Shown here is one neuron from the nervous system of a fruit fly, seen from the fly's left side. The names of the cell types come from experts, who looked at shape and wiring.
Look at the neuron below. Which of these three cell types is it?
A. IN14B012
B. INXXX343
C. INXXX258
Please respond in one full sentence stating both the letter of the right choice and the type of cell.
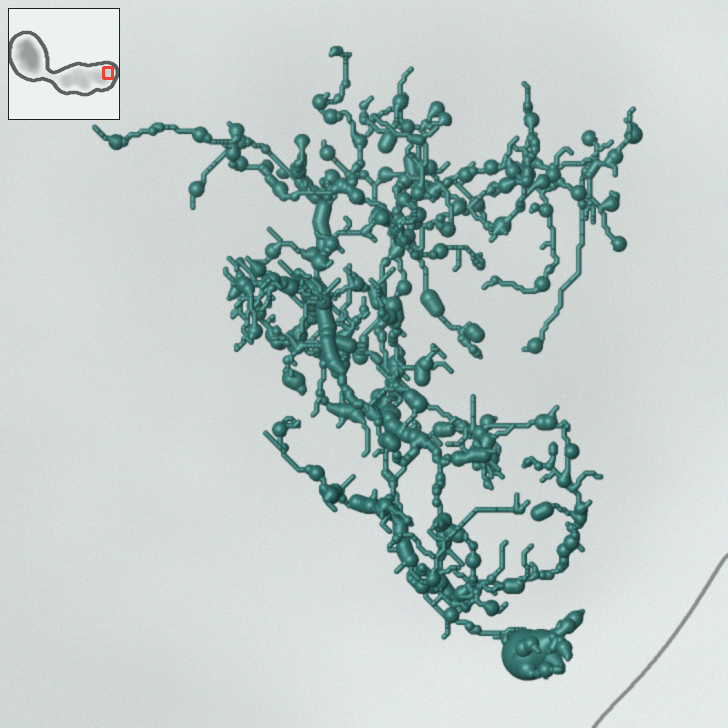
In terms of cell type, the neuron is INXXX258, option C.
